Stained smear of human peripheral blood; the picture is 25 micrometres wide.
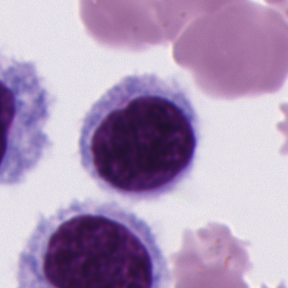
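Hairy cell in a stained smear of human peripheral blood. The roughly round cell has a finely ragged, fuzzy edge. Its nucleus occupies most of the cell, leaving a narrow rim of pale blue-grey cytoplasm that is wider at the upper left than at the lower right.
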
